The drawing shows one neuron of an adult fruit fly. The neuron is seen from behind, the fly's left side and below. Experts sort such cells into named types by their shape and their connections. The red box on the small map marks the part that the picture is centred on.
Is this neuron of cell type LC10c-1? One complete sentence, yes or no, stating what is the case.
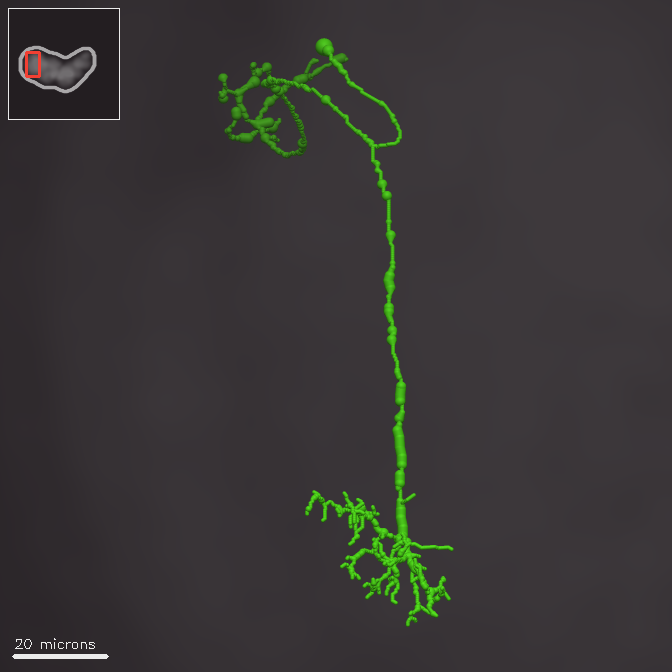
Yes, the neuron is of the LC10c-1 cell type.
